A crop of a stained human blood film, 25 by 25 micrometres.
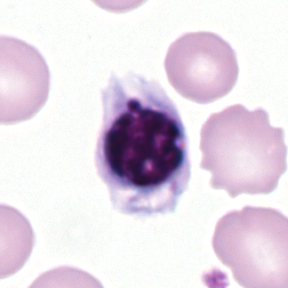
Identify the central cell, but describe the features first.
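Outline irregular and ragged, not a smooth circle. Round nucleus, without lobes or deep indentation. Small dark knob bulging from the top edge of the nucleus. Cytoplasm pale greyish-blue. Normoblast.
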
